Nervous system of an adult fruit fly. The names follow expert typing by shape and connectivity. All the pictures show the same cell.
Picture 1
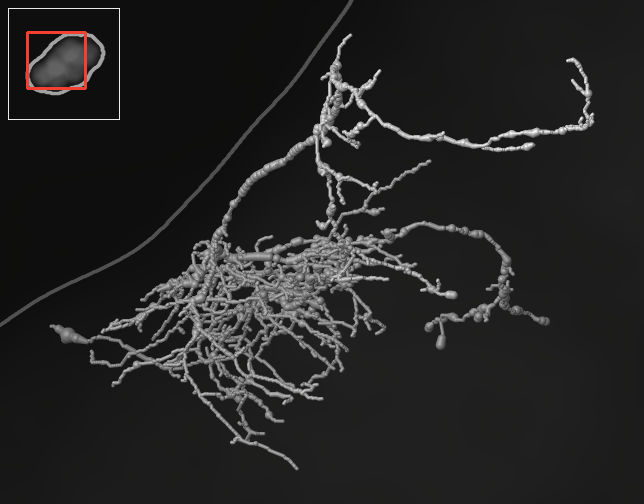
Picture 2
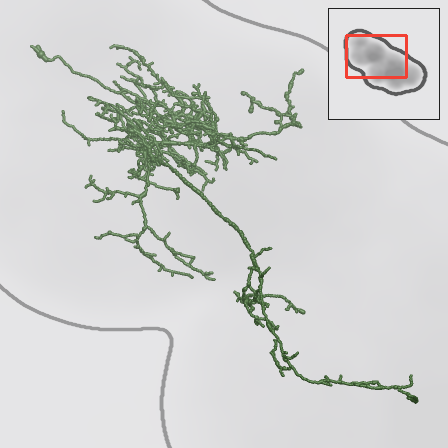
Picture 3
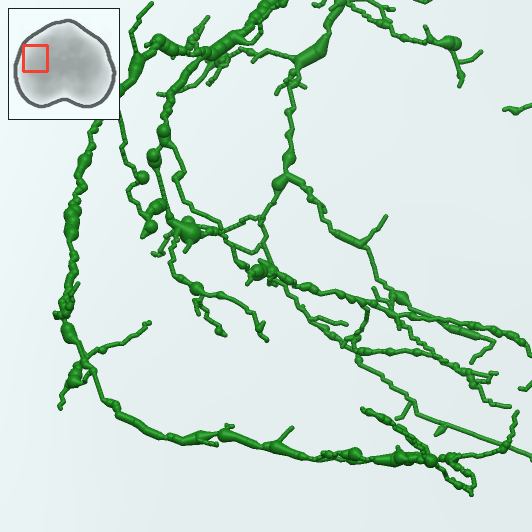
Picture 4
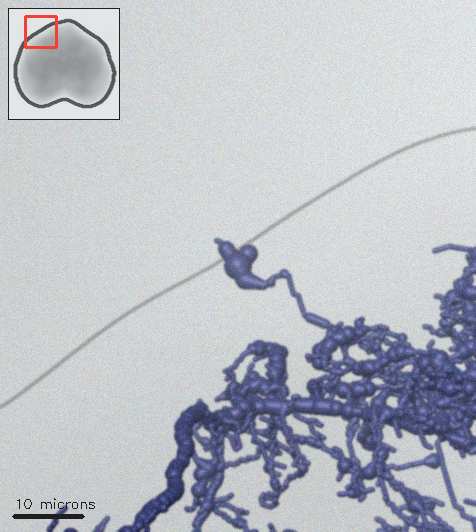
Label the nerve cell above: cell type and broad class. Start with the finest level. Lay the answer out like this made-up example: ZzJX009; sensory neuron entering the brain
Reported: INXXX159; nerve-cord intrinsic neuron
